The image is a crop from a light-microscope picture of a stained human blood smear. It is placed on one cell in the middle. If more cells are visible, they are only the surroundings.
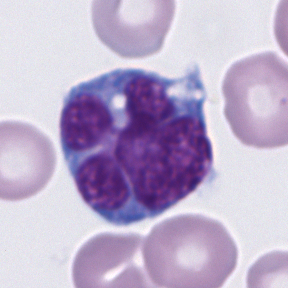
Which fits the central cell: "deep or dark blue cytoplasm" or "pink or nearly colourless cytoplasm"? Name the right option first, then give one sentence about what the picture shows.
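Deep or dark blue cytoplasm. The cytoplasm is distinctly blue.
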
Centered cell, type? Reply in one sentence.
The cell centered in this field of view is a monocyte.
